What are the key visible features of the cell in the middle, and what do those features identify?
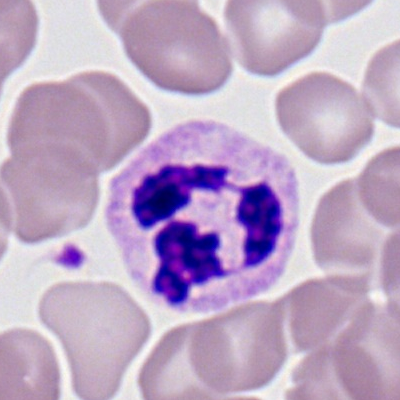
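Outline roughly round. Nucleus divided into several distinct lobes, curving around a pale central patch of cytoplasm. Cytoplasm abundant, pale pinkish-lilac. Segmented neutrophil.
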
